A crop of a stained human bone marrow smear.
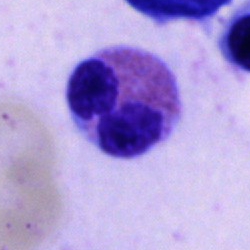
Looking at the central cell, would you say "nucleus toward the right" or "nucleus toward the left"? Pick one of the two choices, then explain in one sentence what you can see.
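Nucleus toward the left. The two nuclear lobes lie along the left and lower edges of the cell.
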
